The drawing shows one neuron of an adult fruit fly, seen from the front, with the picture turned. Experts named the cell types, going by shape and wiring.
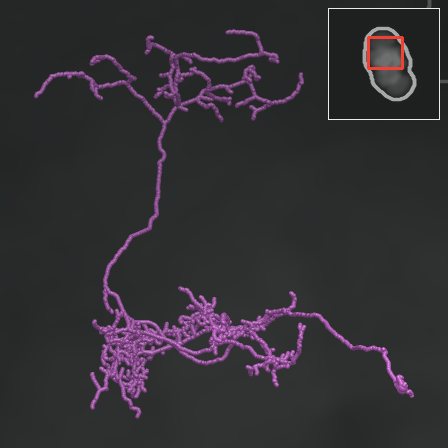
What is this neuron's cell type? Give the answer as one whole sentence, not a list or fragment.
To this neuron applies the cell type name LPT110.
